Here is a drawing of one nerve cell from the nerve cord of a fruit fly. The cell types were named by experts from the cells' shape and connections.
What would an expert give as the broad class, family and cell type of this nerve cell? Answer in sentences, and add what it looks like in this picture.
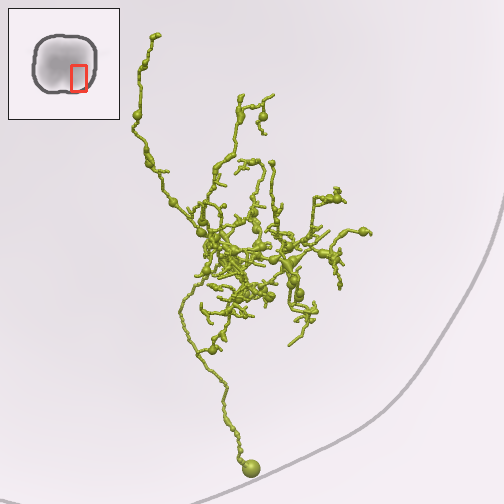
Its broad class is nerve-cord intrinsic neuron. Its family is hemilineage 20A.22A. The cell type is IN20A.22A058. The picture shows dozens of branch ends. As drawn here it is taller than it is wide.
